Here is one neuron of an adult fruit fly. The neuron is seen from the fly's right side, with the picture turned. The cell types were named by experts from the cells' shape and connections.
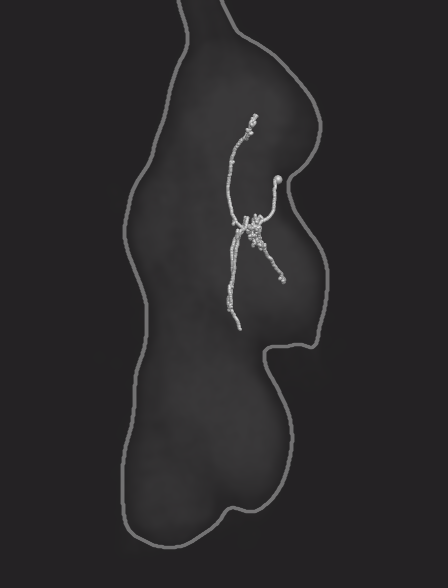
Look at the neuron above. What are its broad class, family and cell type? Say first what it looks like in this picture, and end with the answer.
In this view it is more than twice as tall as it is wide. This is a nerve-cord intrinsic neuron. The family is hemilineage 10B. The cell type is IN10B057.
